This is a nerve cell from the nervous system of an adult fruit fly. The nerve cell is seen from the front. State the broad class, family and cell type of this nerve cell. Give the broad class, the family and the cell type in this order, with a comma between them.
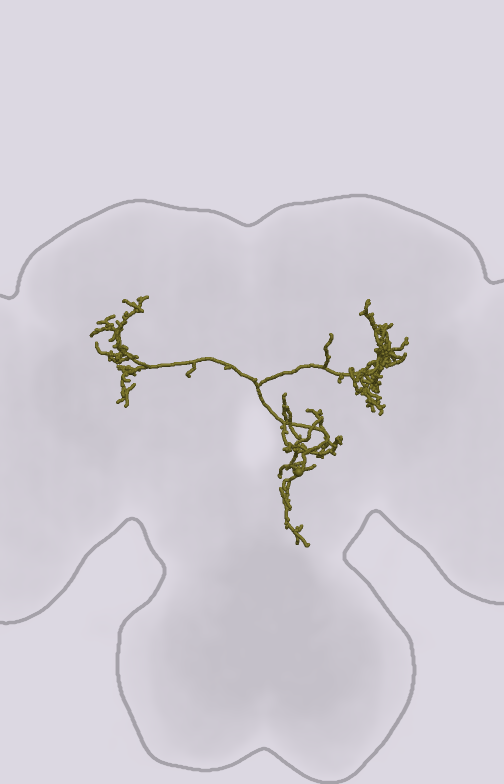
central-brain intrinsic neuron, hemilineage PSa1, VES022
